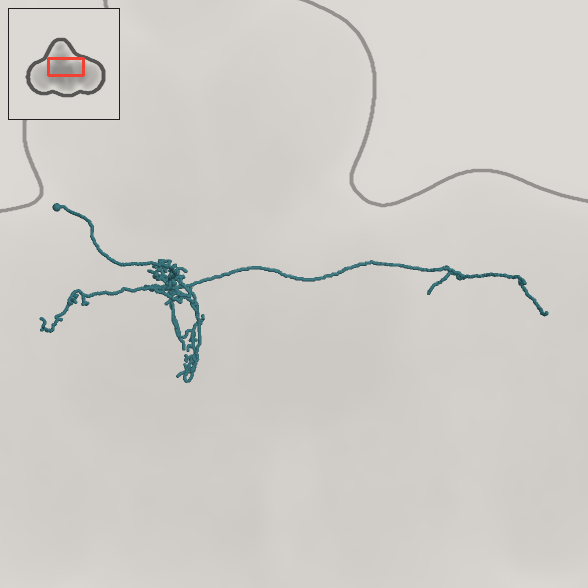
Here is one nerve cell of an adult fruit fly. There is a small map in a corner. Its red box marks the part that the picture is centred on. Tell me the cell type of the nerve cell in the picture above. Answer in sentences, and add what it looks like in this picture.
The cell type is MBON17-like. This is a central-brain intrinsic neuron. As drawn here it is more than twice as wide as it is tall.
